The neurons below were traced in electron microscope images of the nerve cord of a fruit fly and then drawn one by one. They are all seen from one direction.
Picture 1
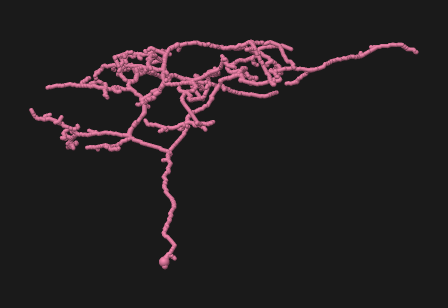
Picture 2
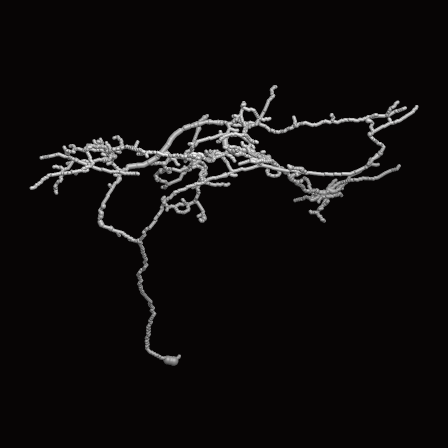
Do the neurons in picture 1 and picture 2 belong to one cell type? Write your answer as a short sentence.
They are of the same cell type.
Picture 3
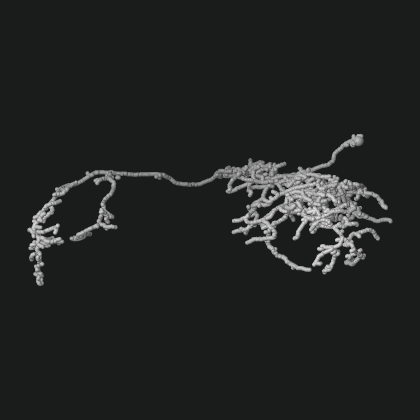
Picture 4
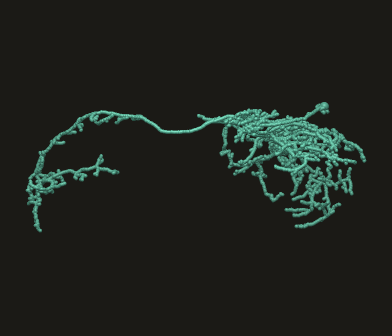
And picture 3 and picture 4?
They are of the same cell type.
